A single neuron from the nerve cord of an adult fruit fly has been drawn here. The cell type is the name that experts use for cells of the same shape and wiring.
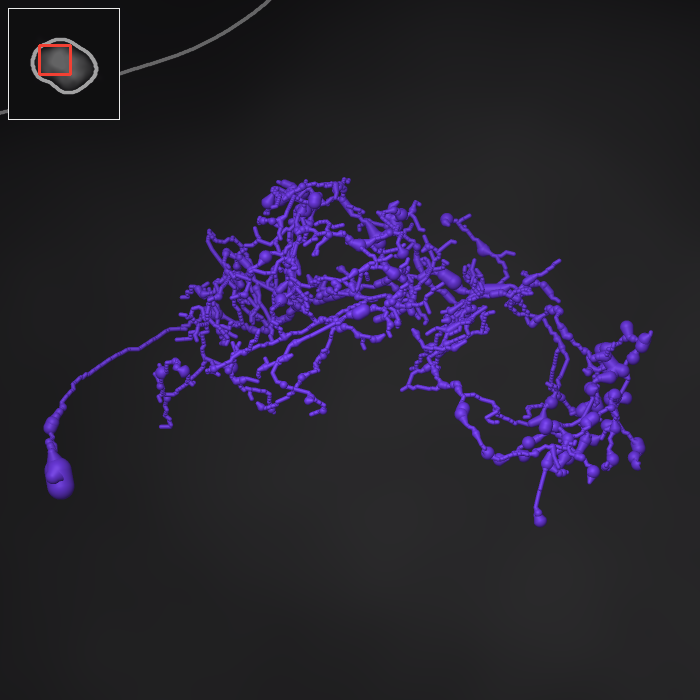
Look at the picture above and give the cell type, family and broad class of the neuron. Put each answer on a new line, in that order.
IN06A064
hemilineage 06A
nerve-cord intrinsic neuron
